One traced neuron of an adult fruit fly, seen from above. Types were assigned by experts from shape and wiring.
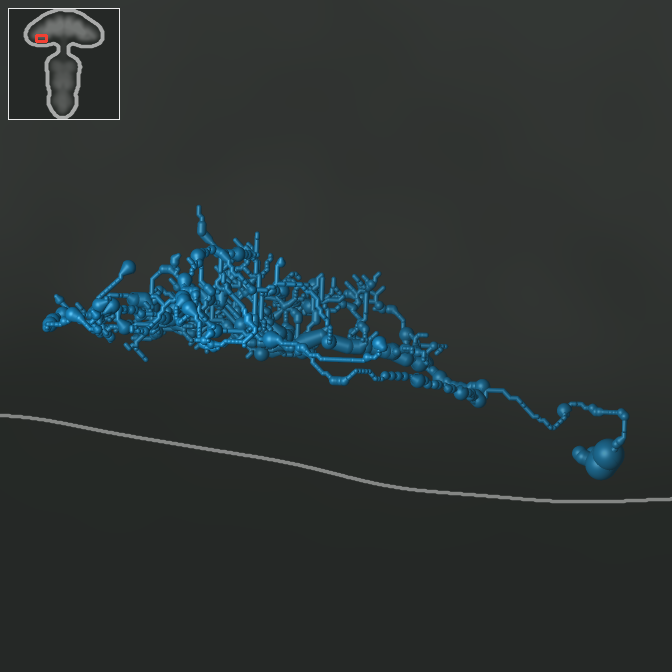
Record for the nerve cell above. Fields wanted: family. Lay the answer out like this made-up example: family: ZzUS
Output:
family: LPi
